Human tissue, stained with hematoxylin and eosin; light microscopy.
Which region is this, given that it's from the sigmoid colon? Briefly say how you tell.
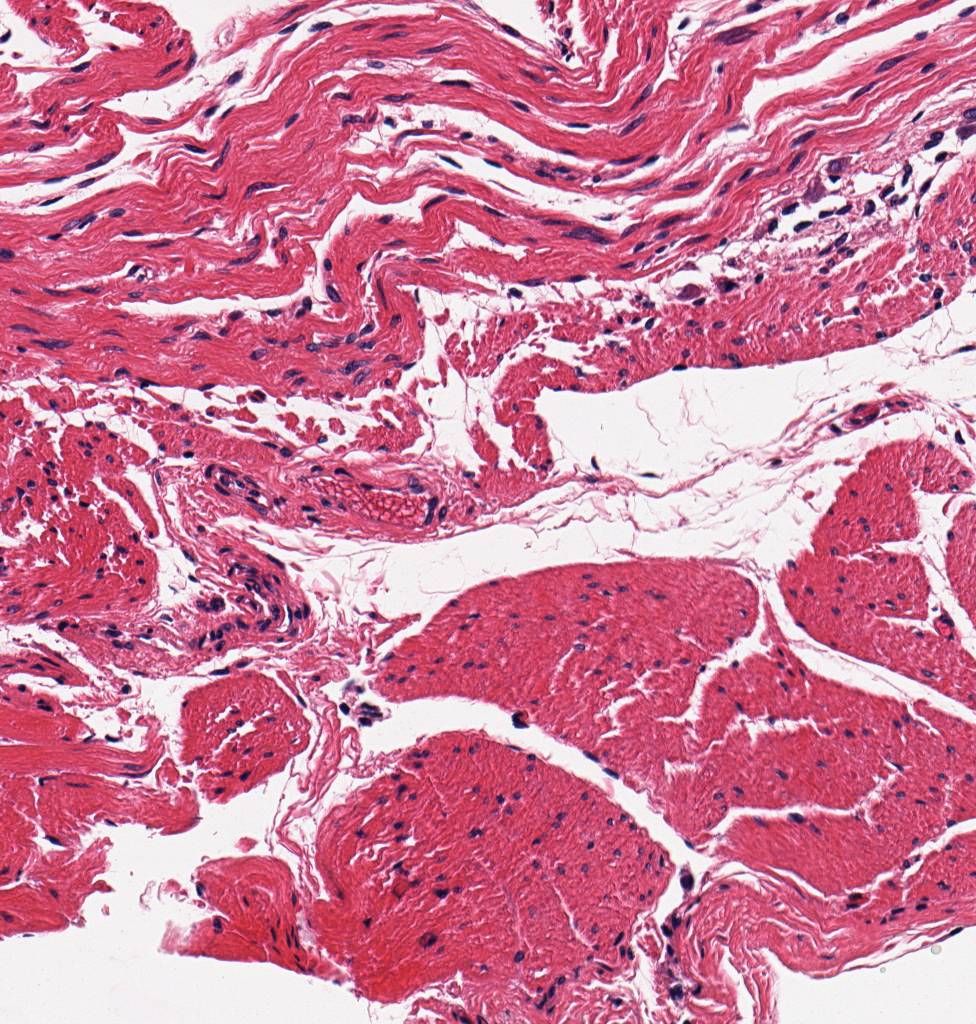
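Smooth muscle fills this field, almost all of it bundles of its cells between narrow septa. Upper-half fibres are cut lengthwise, wavy and roughly horizontal; lower down, mostly at right, bundles are cut across into rounded blocks with dot-like nuclei. Lengthwise nuclei: elongated, cigar-shaped, central.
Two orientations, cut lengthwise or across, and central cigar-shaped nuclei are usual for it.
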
